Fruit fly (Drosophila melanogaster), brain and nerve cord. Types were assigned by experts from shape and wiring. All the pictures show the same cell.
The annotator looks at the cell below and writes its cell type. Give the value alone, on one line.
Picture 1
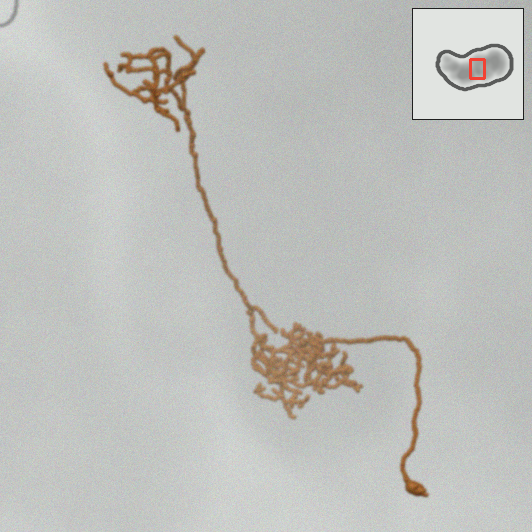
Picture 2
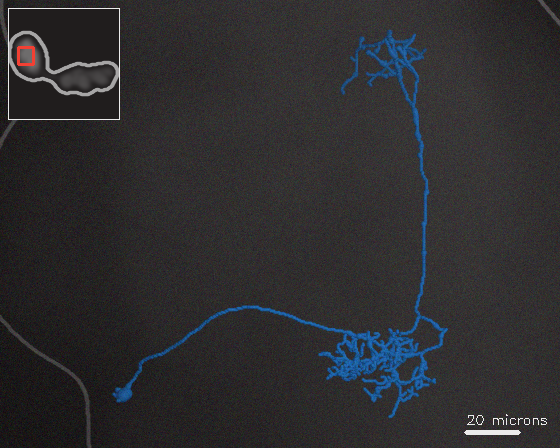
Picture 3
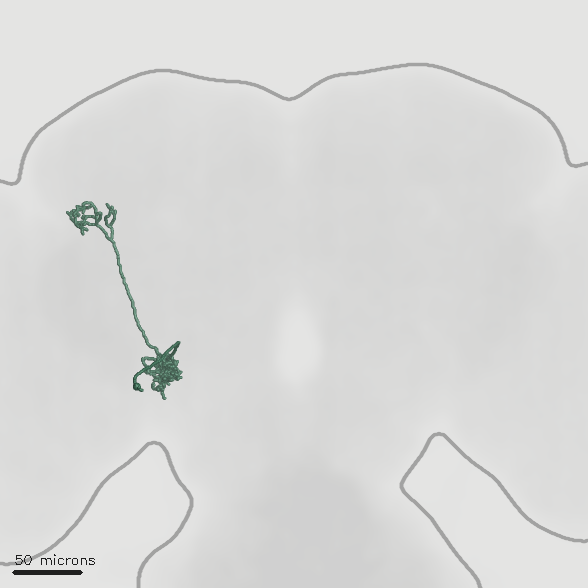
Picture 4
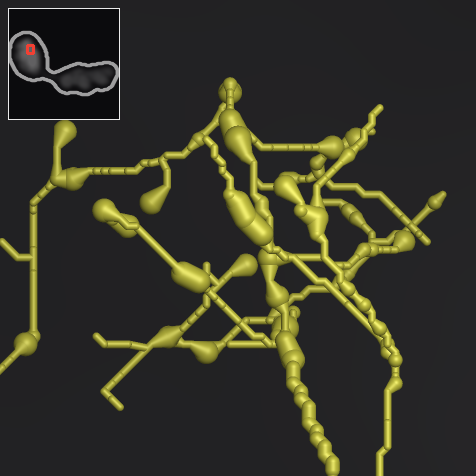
WEDPN1A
